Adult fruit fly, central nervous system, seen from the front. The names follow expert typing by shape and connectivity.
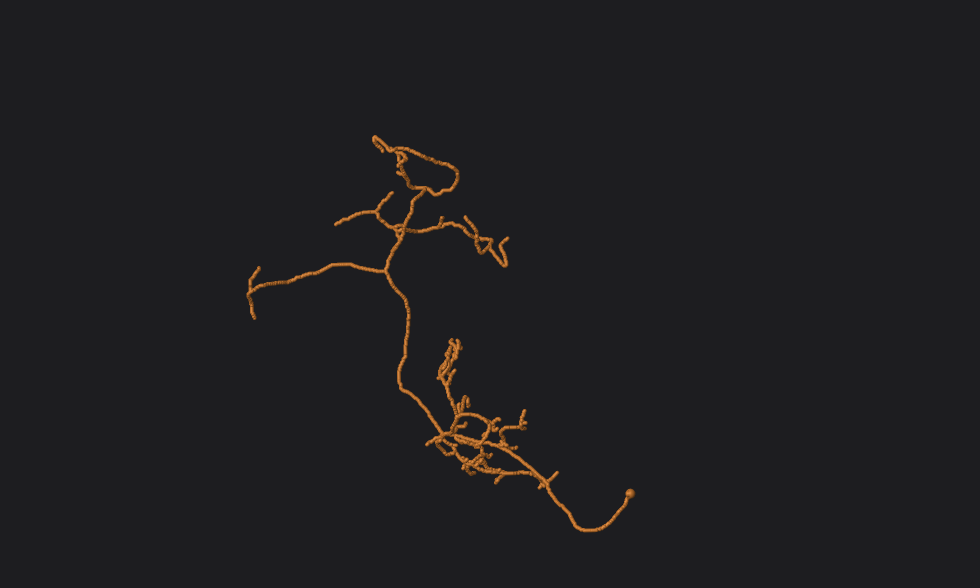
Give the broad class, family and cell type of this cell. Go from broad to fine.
central-brain intrinsic neuron; hemilineage MX7; SAD115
